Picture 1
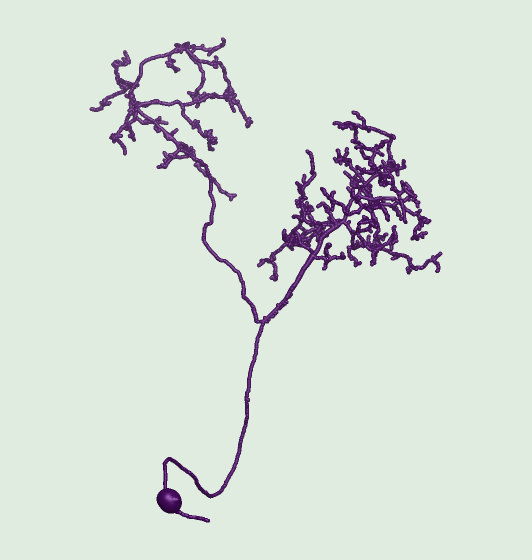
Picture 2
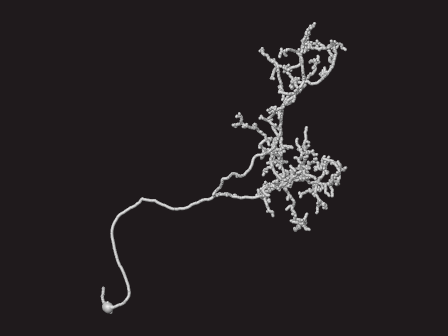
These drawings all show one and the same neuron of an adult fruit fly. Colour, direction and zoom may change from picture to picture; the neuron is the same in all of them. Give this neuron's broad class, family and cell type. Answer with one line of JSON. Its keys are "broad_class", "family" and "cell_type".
{"broad_class": "central-brain intrinsic neuron", "family": "hemilineage LHa2", "cell_type": "CB1114"}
